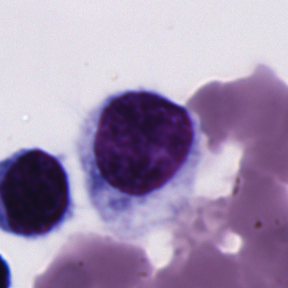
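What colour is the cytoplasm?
Pale blue.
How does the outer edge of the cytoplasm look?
Ragged and frayed rather than sharply bounded.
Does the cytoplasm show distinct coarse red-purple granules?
No.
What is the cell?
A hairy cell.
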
